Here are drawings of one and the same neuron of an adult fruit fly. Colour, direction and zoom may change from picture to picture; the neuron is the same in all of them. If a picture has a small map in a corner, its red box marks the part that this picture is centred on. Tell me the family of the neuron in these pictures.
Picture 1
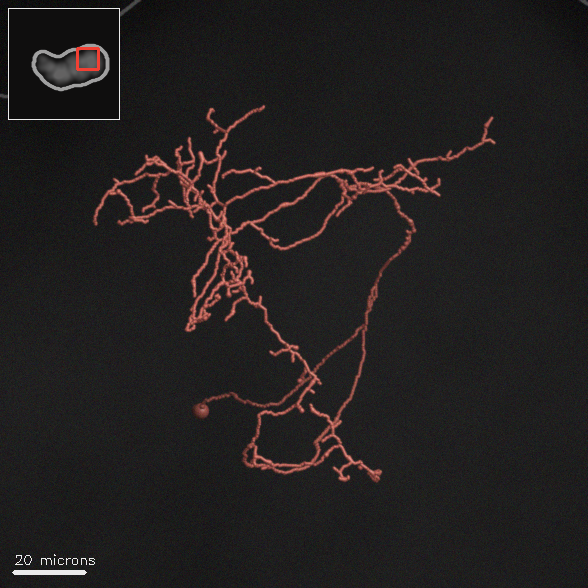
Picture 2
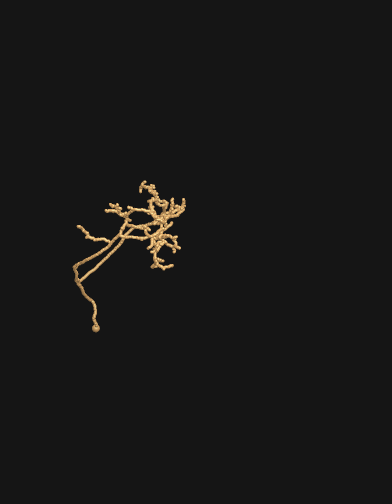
hemilineage VLPl&p1_posterior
